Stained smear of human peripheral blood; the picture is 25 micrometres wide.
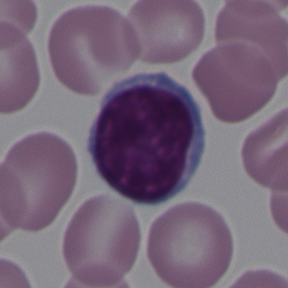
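Typical lymphocyte, the cell in the middle of this stained peripheral blood smear. Its nucleus looks round, with no lobes that I can make out. The chromatin is dense, dark purple and coarsely clumped. Nowhere do I see nucleoli, and the cytoplasm seems free of granules.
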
